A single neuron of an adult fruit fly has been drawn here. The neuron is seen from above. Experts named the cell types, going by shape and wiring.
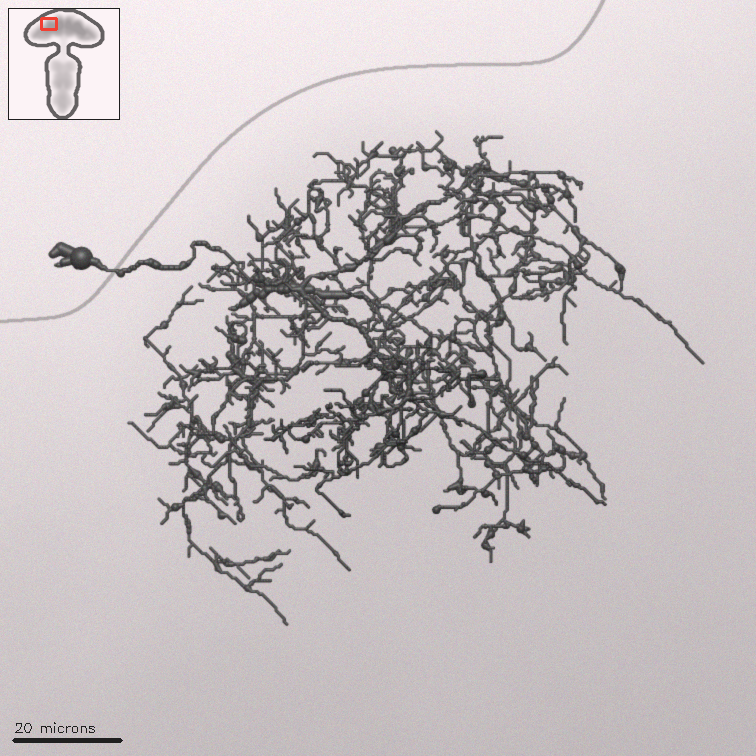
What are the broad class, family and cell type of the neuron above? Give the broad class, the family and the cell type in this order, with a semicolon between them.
central-brain intrinsic neuron; hemilineage VLPl2_medial; AVLP164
